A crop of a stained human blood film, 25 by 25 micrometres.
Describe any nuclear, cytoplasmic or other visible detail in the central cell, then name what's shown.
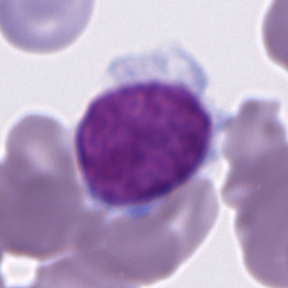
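Here the nucleus fills most of the cell, leaving just a scant, pale blue rim of cytoplasm. The biggest ragged, pale cytoplasmic fringe pokes out above the nucleus at the top of the cell. You won't find any granules in the cytoplasm. Hairy cell, then.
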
